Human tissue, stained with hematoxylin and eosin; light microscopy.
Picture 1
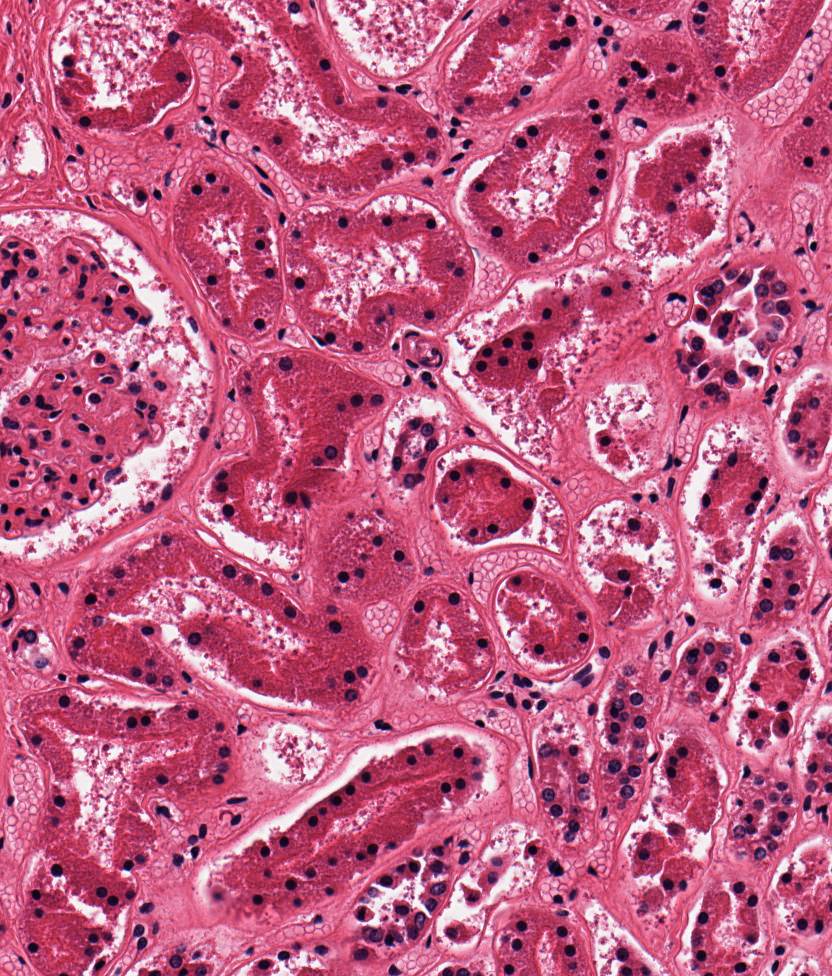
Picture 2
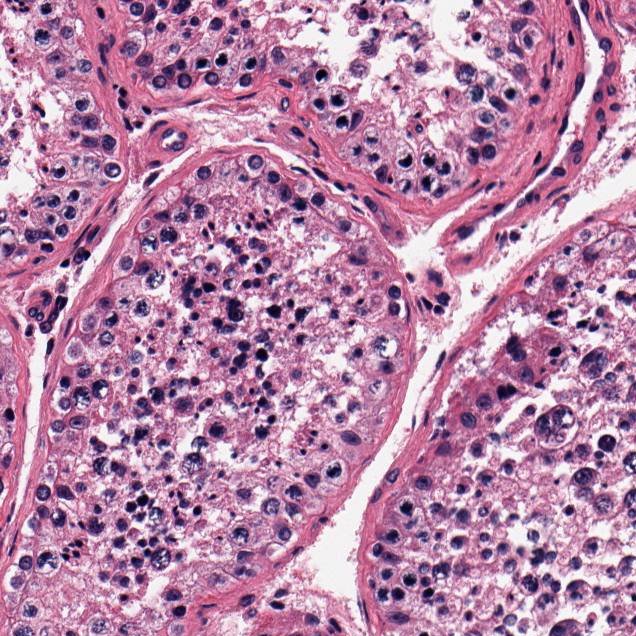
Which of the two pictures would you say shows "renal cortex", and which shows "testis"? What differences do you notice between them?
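Renal cortex is the first picture, testis the second. The renal cortex tubules are mostly lined by cuboidal cells with abundant, deeply eosinophilic, granular cytoplasm and one round, dark nucleus each. Many of their lumina hold loose pink granular debris. The testis tubules, by contrast, are packed with many layers of rounded cells rather than a single lining row, each bounded by a thin band of pink fibrous tissue with flattened nuclei running parallel to its edge. Toward the centre of the large middle tubule, small, dense, dark-purple nuclei are scattered among pale, frothy cytoplasm.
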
